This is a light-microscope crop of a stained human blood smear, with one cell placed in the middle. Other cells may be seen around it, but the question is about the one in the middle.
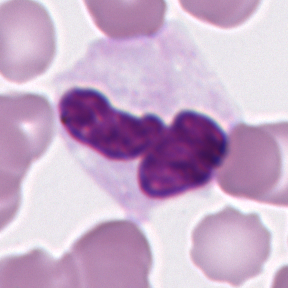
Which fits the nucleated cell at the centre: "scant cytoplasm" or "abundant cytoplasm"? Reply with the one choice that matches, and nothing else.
Abundant cytoplasm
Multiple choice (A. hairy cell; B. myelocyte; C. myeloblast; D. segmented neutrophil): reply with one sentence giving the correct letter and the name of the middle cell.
The one to choose is option D, as the cell in the middle is a segmented neutrophil.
